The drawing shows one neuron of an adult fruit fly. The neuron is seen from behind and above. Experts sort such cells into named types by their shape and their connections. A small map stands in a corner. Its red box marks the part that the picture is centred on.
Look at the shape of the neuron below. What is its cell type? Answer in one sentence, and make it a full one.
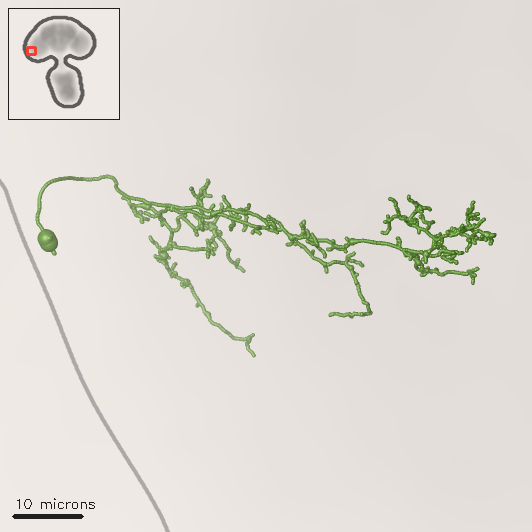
It is Mi2 that this neuron is, by cell type.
